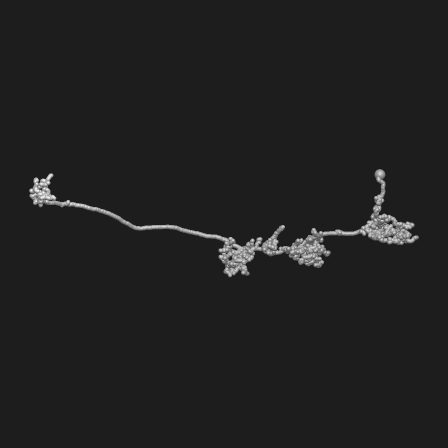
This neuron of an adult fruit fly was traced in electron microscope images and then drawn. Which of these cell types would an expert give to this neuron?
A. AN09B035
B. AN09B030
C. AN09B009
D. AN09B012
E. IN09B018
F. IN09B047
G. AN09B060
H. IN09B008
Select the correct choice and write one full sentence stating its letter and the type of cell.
As option G gives it, the neuron's cell type is AN09B060.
